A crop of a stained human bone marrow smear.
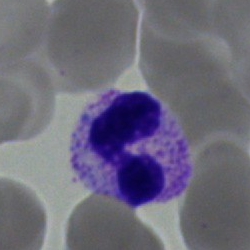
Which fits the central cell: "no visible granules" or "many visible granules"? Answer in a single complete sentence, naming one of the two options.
The cell's cytoplasm is rich in visible granules.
